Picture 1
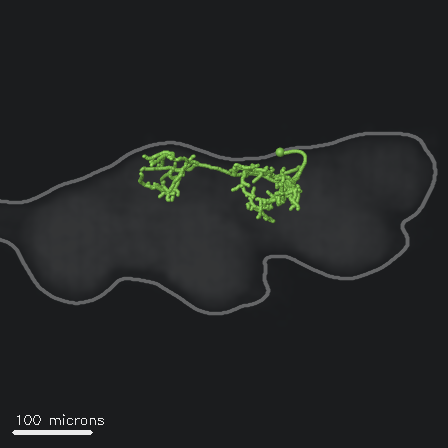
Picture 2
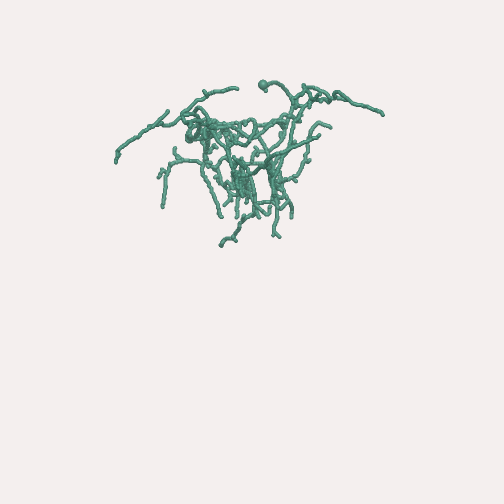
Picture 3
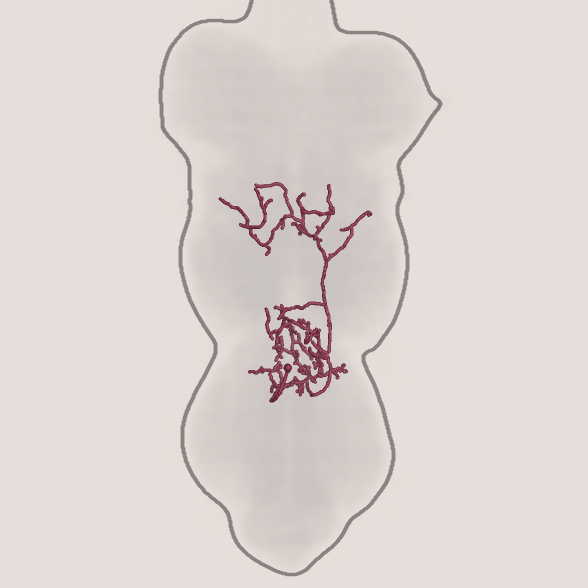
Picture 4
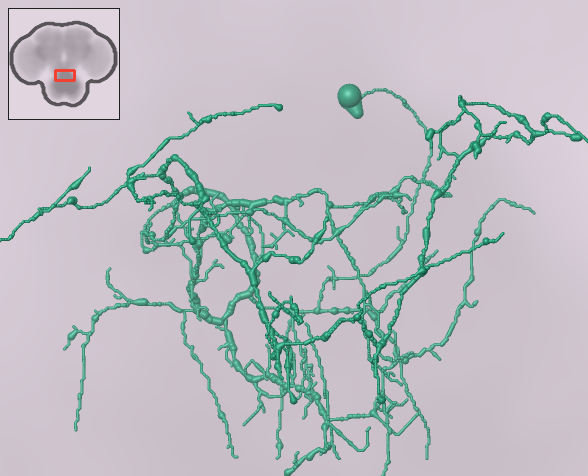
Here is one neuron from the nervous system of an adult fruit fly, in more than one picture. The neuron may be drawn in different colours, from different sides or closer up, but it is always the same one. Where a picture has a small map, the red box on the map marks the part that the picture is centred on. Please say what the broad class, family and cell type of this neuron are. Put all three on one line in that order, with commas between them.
nerve-cord intrinsic neuron, hemilineage 19B, IN19B047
